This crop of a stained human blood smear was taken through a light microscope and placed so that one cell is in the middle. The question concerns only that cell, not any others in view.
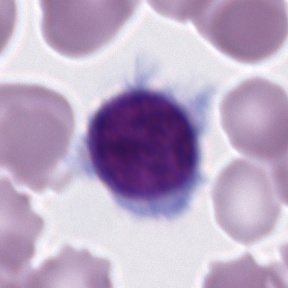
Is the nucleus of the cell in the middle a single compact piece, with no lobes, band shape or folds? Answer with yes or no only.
Yes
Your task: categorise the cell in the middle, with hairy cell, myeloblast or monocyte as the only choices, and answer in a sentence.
By type, the central cell of the crop is a hairy cell.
